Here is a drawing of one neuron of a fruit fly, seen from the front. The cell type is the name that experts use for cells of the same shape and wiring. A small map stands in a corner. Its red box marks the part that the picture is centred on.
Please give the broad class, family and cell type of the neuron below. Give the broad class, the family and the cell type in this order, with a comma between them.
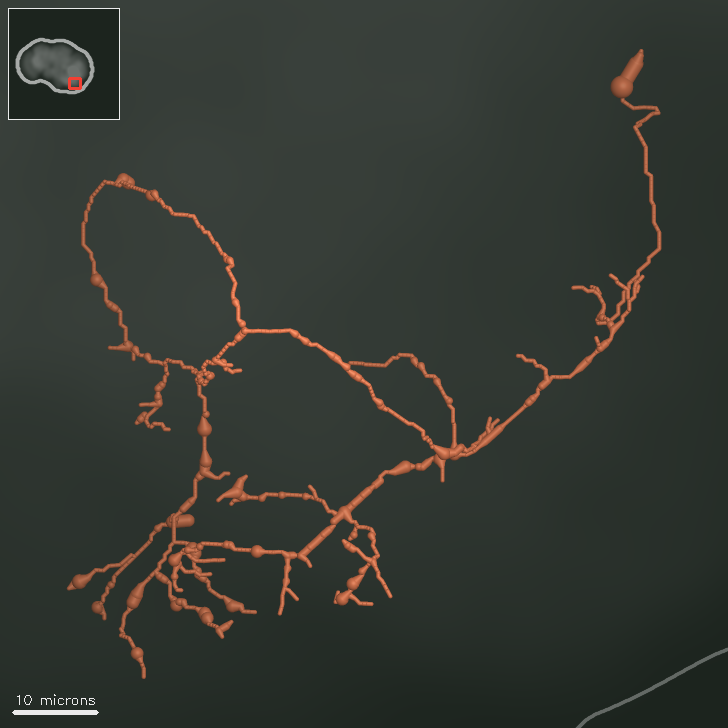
nerve-cord intrinsic neuron, hemilineage 20A.22A, IN20A.22A077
